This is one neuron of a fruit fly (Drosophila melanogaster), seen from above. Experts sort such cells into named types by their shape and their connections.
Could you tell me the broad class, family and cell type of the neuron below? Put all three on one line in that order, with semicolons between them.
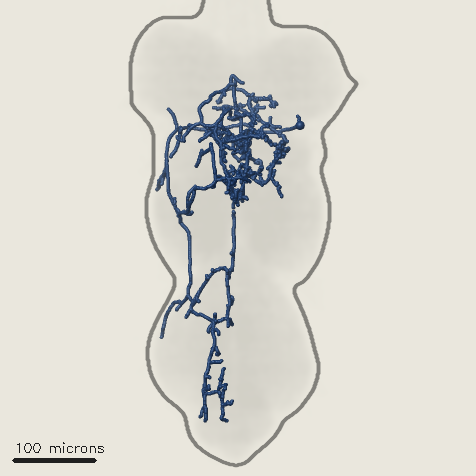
nerve-cord intrinsic neuron; hemilineage 19B; IN19B020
